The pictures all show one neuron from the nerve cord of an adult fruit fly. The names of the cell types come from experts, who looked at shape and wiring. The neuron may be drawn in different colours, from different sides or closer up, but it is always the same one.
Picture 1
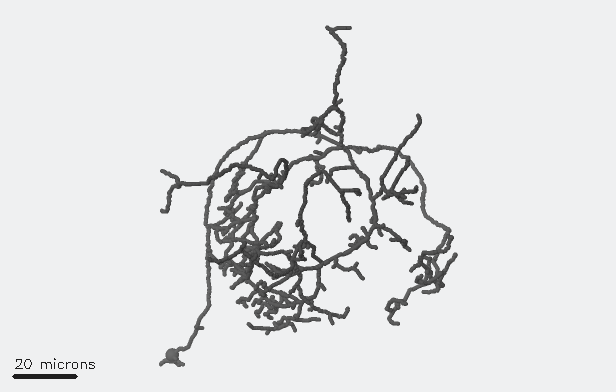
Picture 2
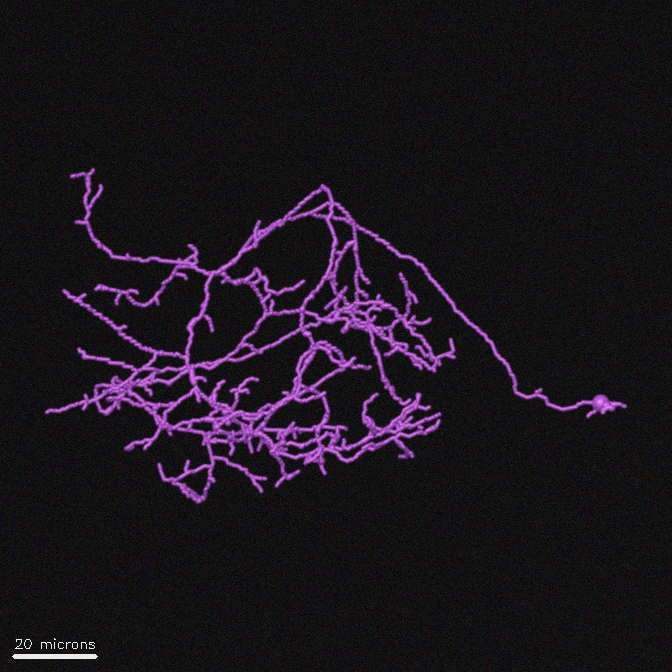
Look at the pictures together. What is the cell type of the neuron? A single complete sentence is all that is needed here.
A cell of type IN04B076 is what this neuron is.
